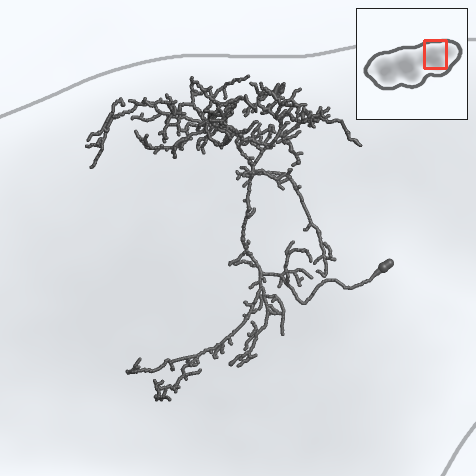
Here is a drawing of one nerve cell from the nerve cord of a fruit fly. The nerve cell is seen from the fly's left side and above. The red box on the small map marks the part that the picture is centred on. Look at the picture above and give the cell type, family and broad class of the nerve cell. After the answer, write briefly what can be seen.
The cell type is IN13A068. Its family is hemilineage 13A. This is a nerve-cord intrinsic neuron. The picture shows dozens of branch ends. In this view it is about as wide as it is tall.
